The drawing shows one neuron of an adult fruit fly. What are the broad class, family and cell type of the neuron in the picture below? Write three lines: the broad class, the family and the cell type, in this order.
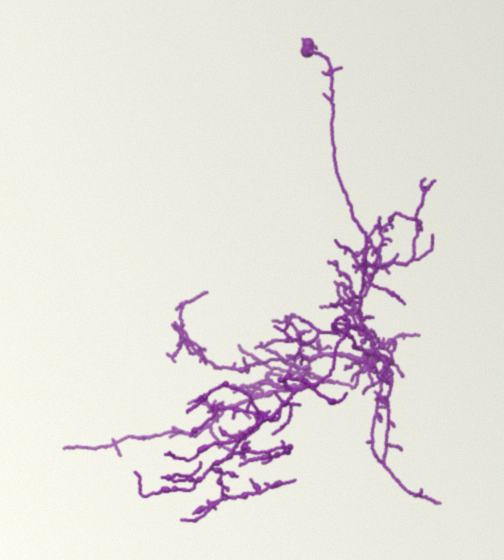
central-brain intrinsic neuron
hemilineage SMPpv2_ventral
AVLP752m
